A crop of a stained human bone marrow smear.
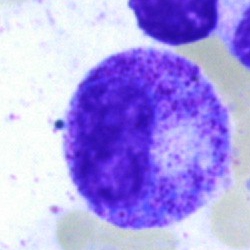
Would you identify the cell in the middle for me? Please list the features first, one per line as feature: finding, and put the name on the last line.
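Shape: round, with a smooth border
Nucleus: off-centre, towards the left side of the cell
Granules: numerous, reddish-purple, filling the cytoplasm
Pale area: lightly granulated, just right of the nucleus
Name: myelocyte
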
